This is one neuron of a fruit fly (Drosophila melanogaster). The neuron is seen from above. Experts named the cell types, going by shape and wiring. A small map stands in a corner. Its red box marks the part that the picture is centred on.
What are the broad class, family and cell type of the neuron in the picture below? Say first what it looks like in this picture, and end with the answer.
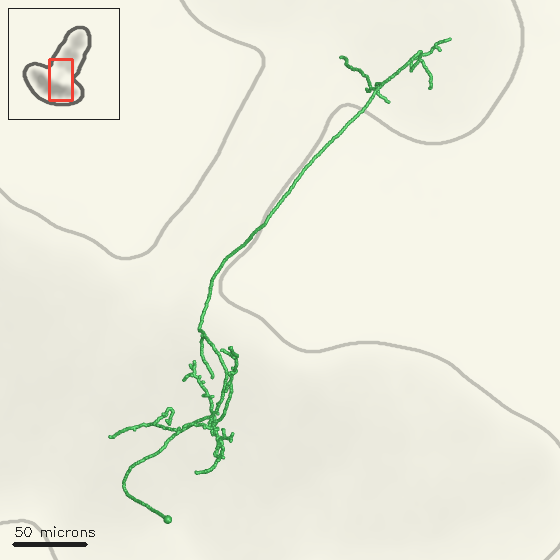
From top to bottom in the picture it spans about 350 microns. As drawn here it is taller than it is wide. It is a descending neuron. Its family is hemilineage MX12. Its cell type is DNge020.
